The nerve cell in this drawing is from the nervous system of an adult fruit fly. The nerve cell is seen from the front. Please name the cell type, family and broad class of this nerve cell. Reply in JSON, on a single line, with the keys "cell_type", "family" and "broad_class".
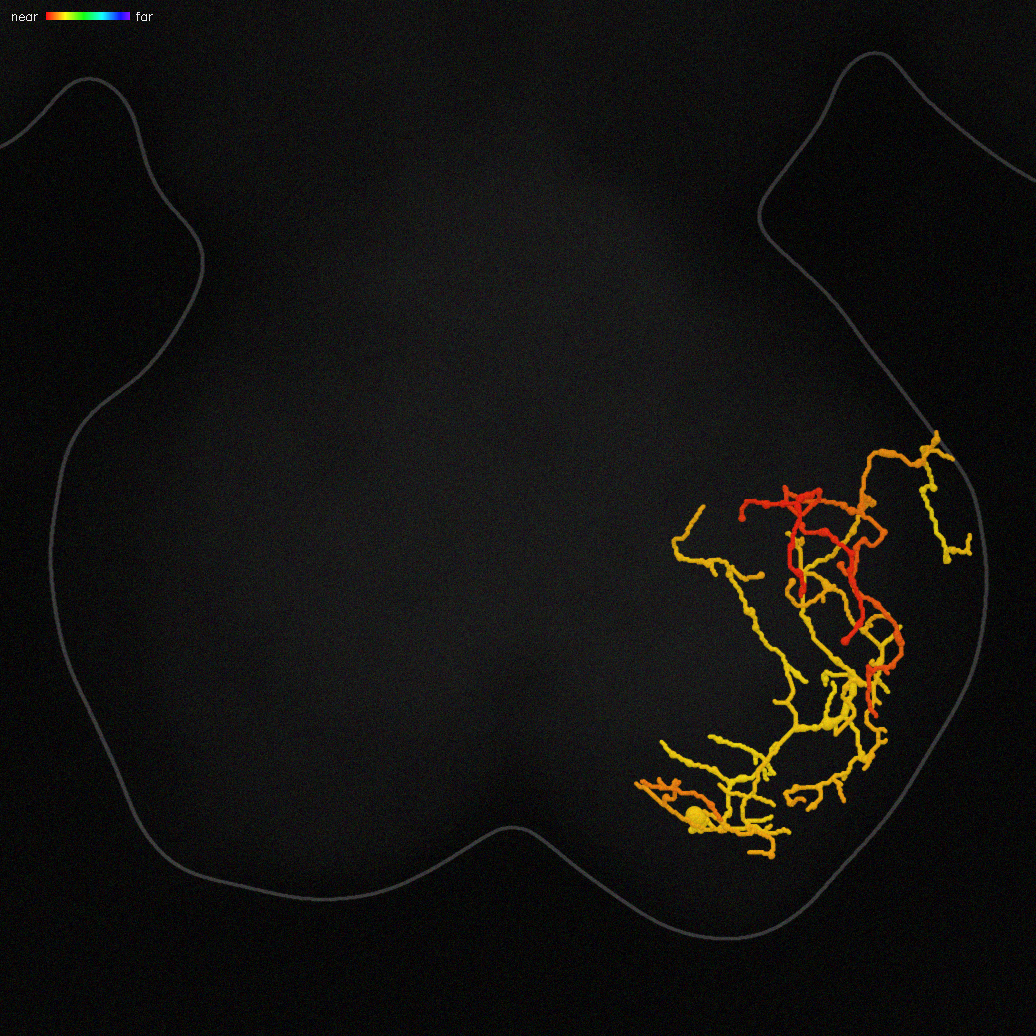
{"cell_type": "IN04B069", "family": "hemilineage 04B", "broad_class": "nerve-cord intrinsic neuron"}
